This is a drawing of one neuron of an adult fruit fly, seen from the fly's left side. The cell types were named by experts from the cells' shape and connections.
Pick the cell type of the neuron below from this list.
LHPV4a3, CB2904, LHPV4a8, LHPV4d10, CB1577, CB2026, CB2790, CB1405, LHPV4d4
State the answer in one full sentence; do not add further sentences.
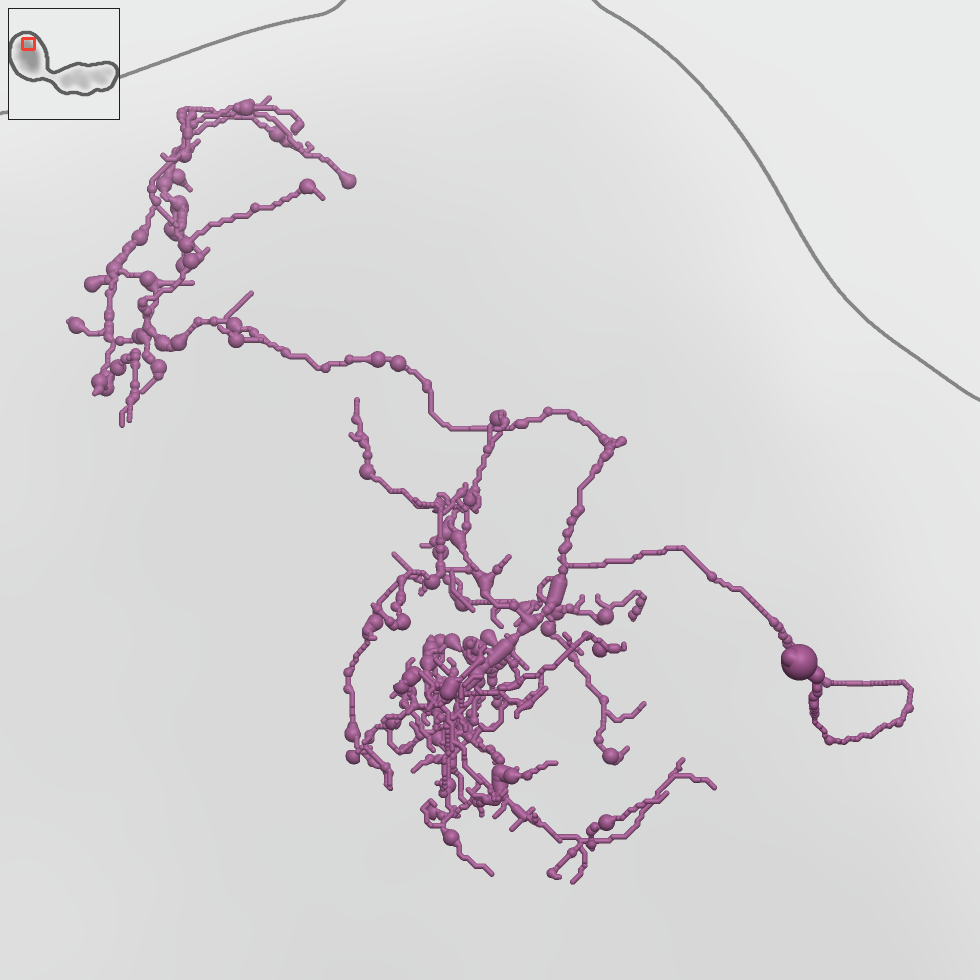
Under the cell type CB2026 falls this neuron.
